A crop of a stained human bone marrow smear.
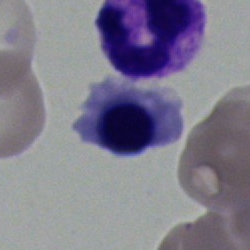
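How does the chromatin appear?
Very dark and evenly dense, with no visible internal pattern.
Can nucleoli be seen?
No, none are visible in the nucleus.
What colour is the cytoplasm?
Pale lilac-violet, with no granules to be seen.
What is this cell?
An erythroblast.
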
